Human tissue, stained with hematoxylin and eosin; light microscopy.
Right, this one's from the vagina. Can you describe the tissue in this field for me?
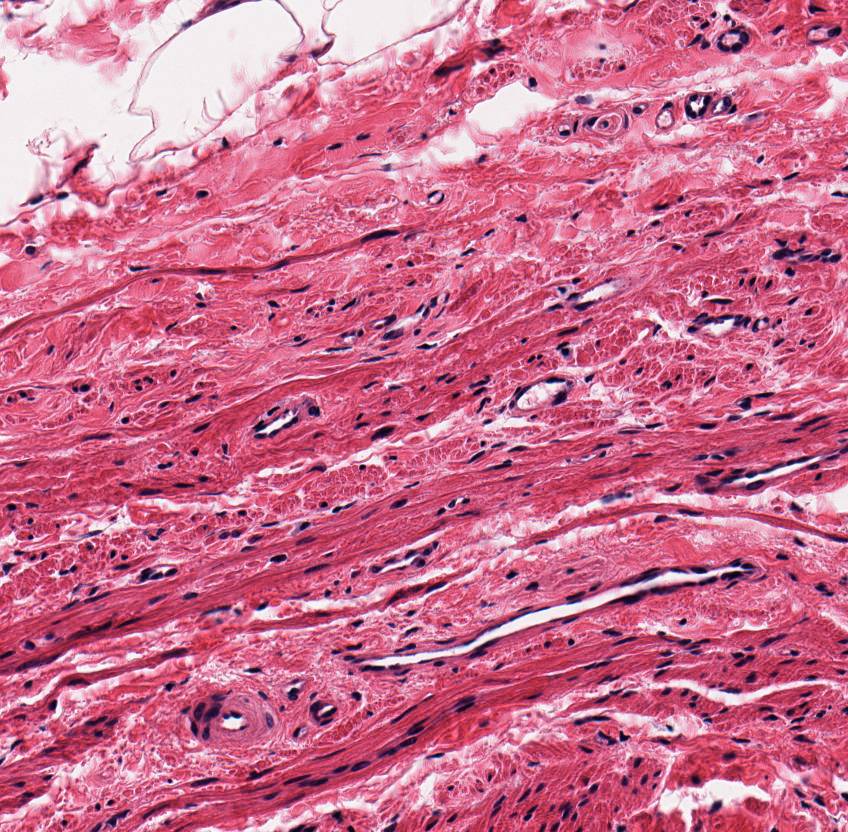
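Muscle cells have elongated, dark, cigar-shaped nuclei set in pink cytoplasm. Near the lower left lies a small thick-walled vessel with a narrow lumen and a concentric wall. Several small vessels with narrow lumens cluster near the upper right edge. Epithelium is not present anywhere in the field.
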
